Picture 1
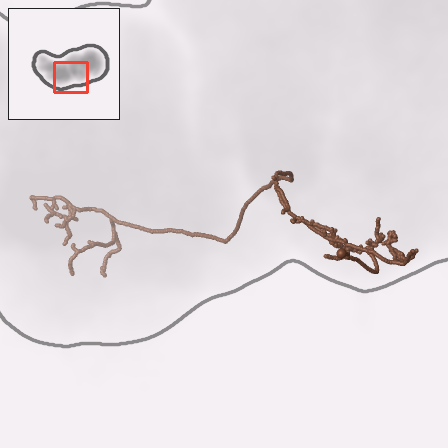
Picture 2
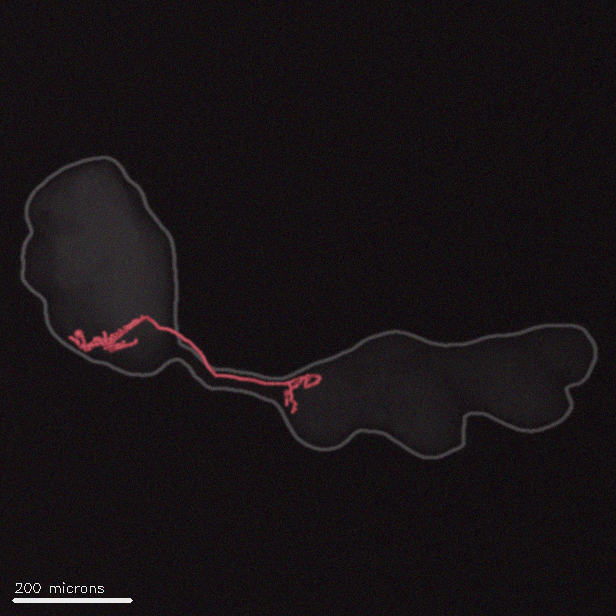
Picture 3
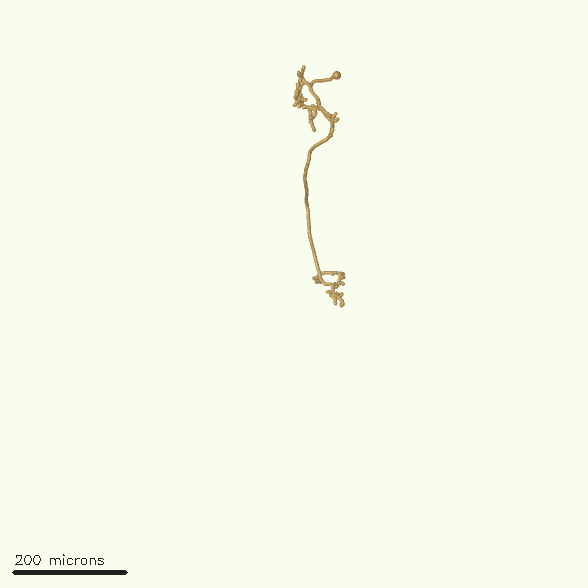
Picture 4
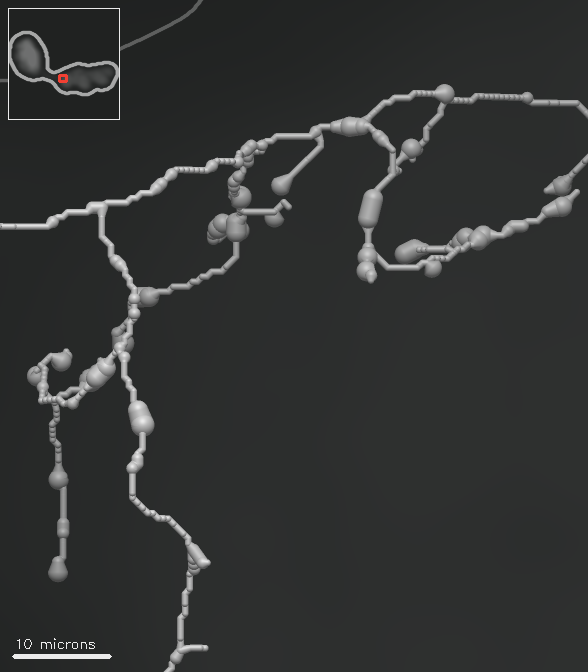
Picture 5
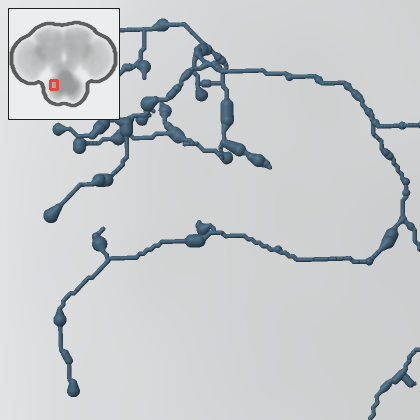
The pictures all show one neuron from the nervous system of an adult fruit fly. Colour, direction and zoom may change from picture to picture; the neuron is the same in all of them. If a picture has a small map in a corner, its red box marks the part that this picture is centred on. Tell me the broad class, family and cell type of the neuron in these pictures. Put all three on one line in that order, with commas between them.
descending neuron, hemilineage MX12, DNge009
